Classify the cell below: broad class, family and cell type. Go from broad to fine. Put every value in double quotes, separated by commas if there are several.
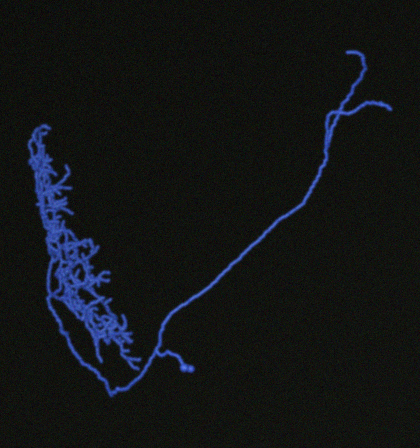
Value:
"visual projection neuron", "MeVP", "MeVP4"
